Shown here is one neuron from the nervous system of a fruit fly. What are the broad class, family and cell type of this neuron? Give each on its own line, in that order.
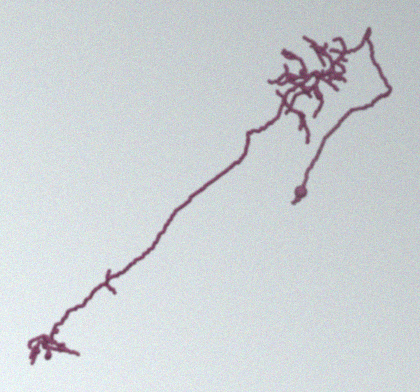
optic-lobe intrinsic neuron
Tm
Tm5b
